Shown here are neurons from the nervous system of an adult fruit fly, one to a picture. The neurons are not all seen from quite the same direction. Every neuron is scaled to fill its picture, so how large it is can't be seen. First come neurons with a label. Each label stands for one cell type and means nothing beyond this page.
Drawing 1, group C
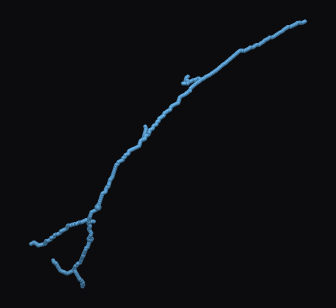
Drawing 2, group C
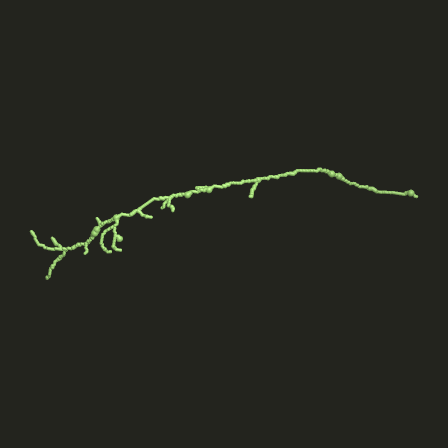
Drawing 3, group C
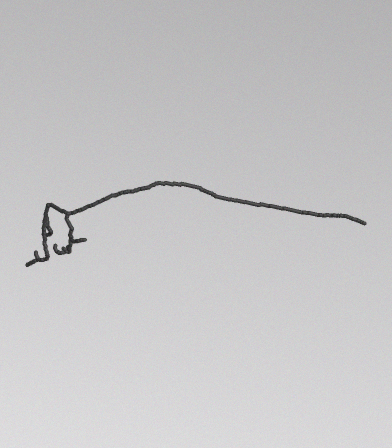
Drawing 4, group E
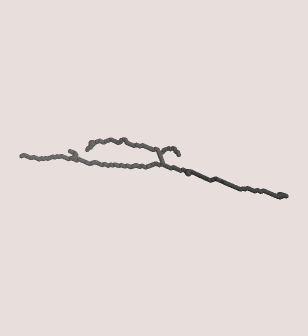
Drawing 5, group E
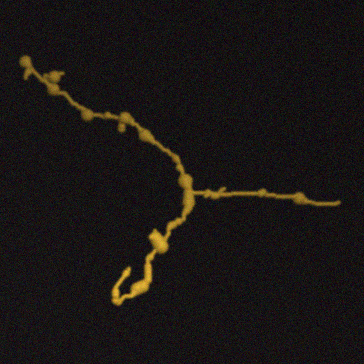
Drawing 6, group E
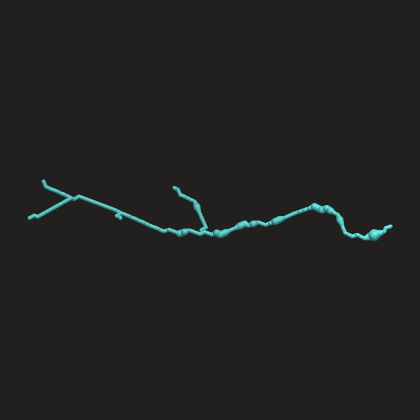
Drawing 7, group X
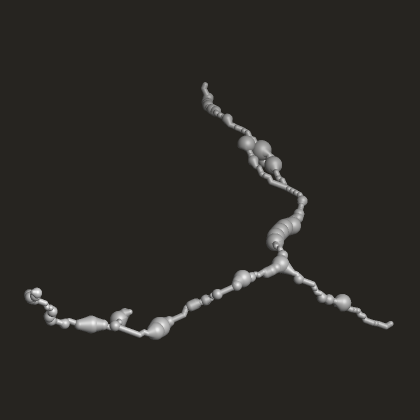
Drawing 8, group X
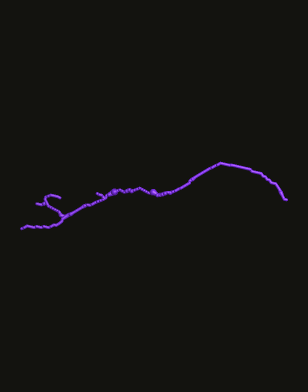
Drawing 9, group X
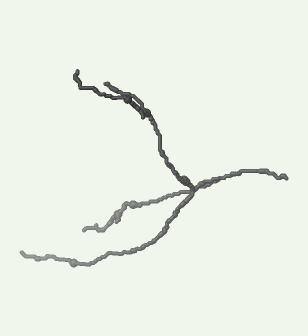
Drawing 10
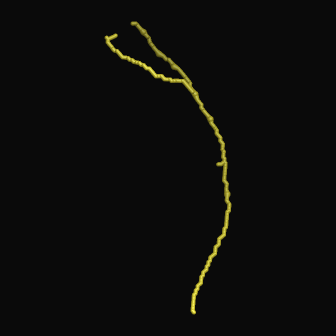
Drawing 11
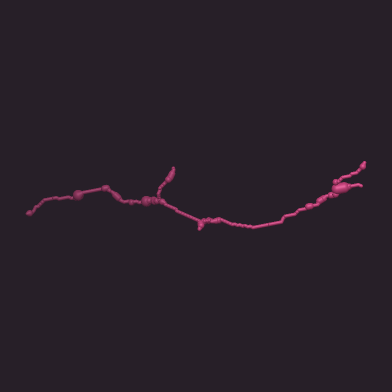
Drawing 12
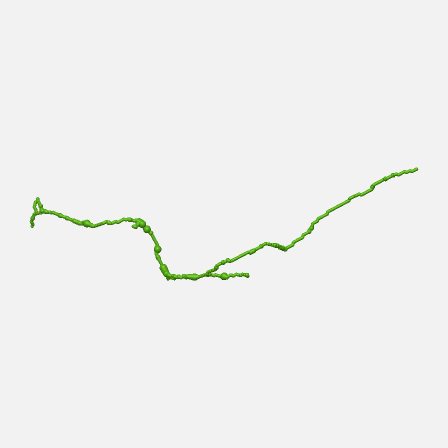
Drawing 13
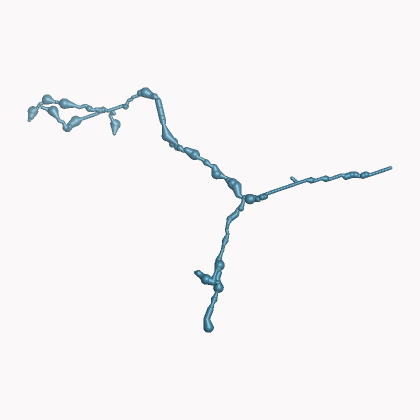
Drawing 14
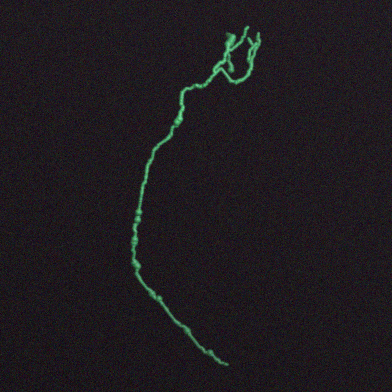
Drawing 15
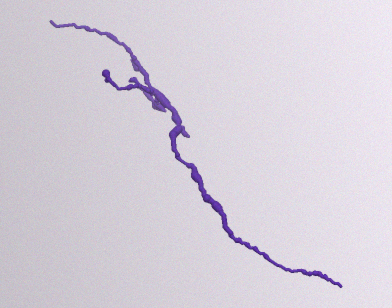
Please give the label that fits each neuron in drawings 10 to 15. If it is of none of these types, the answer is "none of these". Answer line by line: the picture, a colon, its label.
10: group E
11: group X
12: group C
13: group E
14: group C
15: none of these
